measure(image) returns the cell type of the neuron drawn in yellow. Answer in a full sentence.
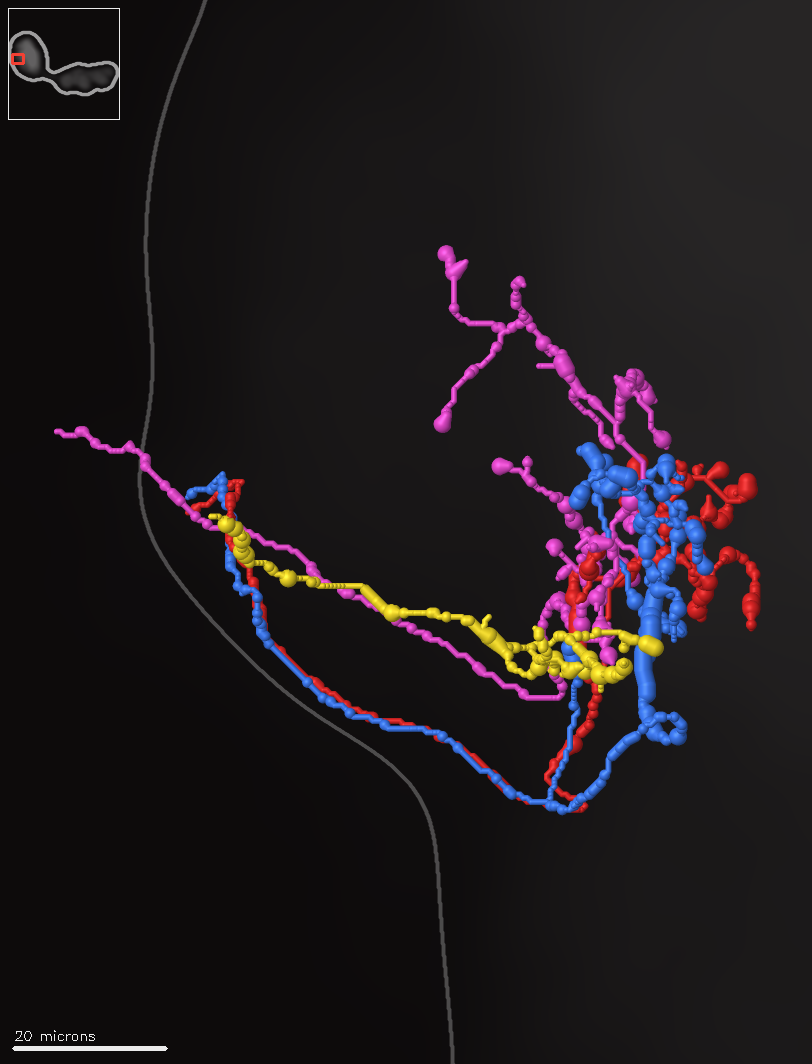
The cell type is ORN_V.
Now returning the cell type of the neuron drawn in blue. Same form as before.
The cell type is TRN_VP1m.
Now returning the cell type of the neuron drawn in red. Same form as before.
The cell type is HRN_VP1l.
